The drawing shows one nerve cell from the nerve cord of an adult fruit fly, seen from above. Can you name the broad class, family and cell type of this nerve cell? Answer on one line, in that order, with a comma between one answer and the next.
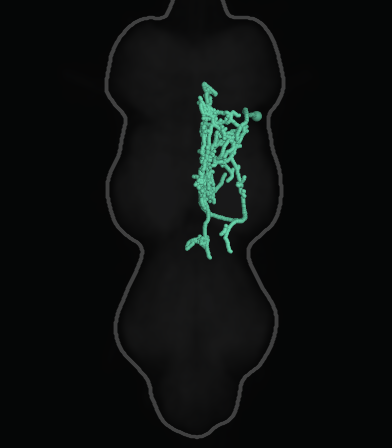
nerve-cord intrinsic neuron, hemilineage 03B, IN03B043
